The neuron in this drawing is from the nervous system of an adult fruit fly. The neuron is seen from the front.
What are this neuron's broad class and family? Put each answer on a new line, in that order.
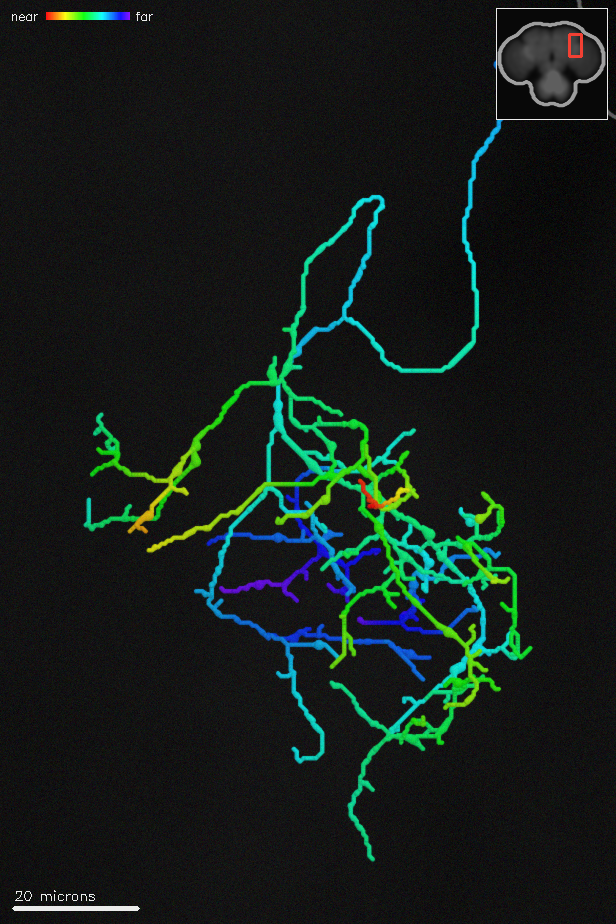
central-brain intrinsic neuron
hemilineage LHl1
